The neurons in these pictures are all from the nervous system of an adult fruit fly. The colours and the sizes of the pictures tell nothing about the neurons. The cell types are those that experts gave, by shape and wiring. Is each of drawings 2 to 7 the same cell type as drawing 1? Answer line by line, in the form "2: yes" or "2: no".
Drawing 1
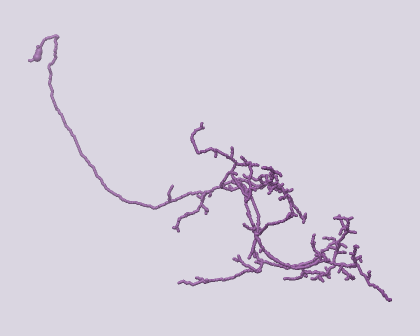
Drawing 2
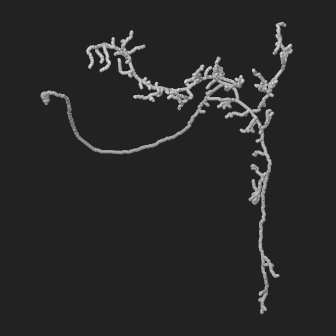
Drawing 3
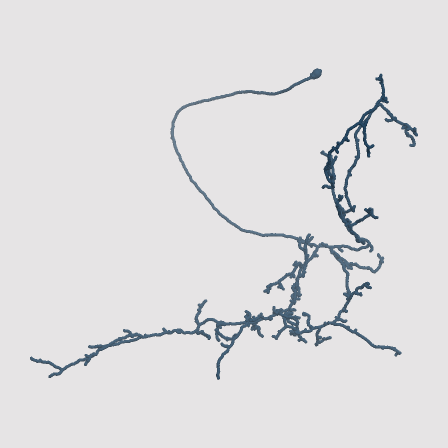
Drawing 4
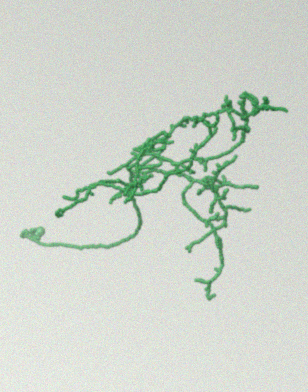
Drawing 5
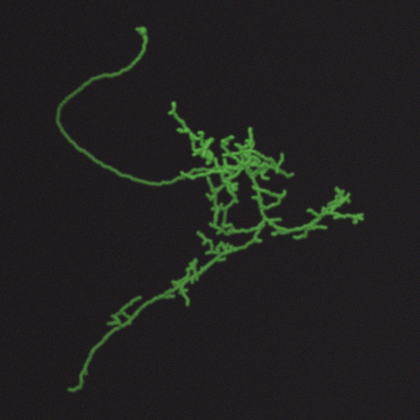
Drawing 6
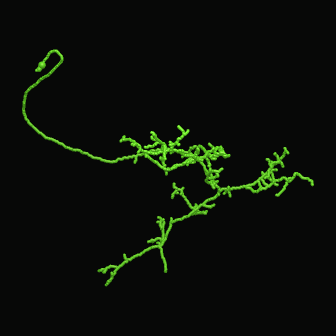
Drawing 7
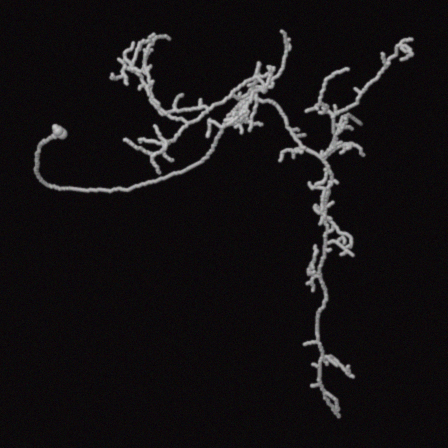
2: no
3: no
4: yes
5: no
6: no
7: no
